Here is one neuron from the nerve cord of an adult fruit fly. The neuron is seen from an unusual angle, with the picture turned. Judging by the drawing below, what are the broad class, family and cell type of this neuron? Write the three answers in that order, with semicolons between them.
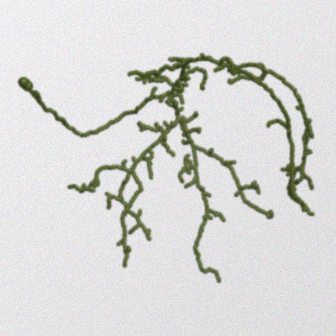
nerve-cord intrinsic neuron; hemilineage 13A; IN13A053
